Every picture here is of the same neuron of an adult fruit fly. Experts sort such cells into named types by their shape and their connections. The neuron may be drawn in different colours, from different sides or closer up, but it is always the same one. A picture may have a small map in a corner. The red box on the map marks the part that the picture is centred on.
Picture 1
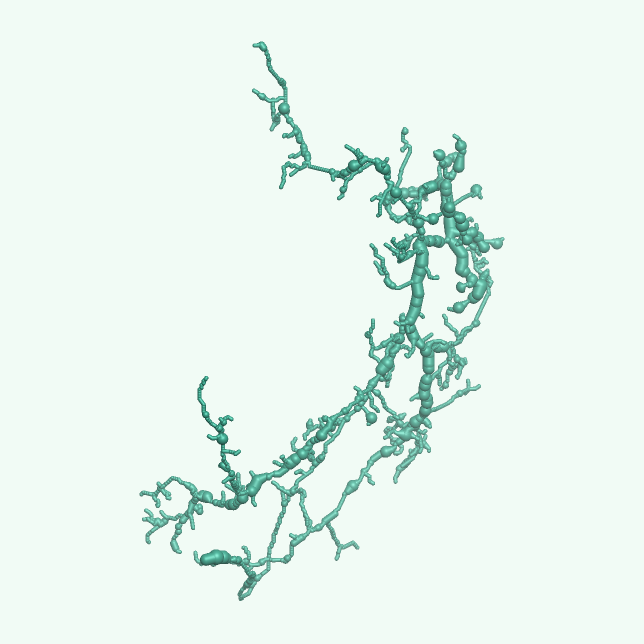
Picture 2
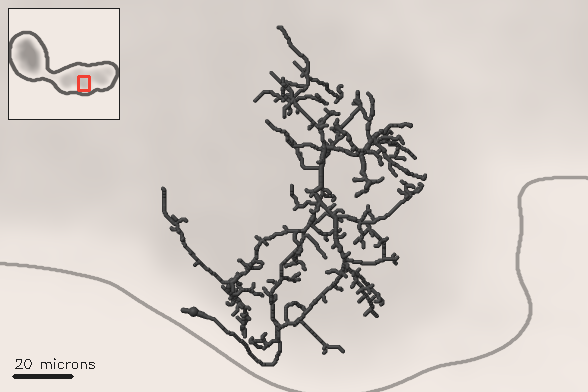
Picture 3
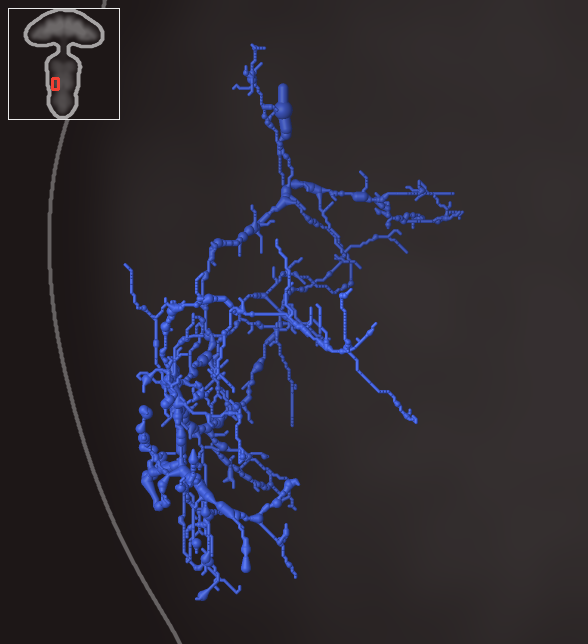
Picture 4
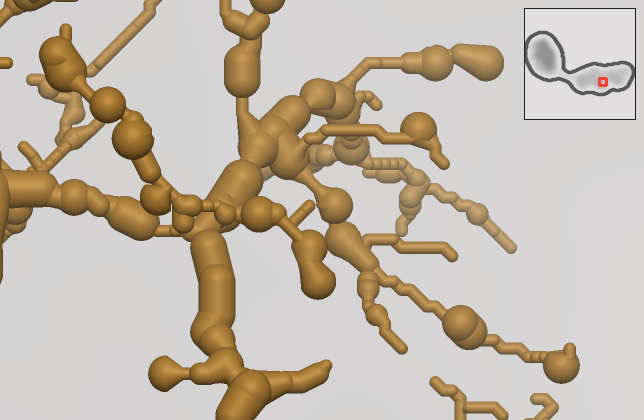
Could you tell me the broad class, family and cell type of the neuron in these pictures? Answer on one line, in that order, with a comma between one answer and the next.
nerve-cord intrinsic neuron, hemilineage 13A, IN13A057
